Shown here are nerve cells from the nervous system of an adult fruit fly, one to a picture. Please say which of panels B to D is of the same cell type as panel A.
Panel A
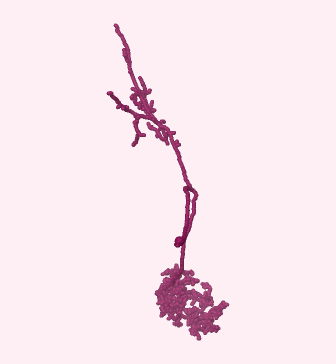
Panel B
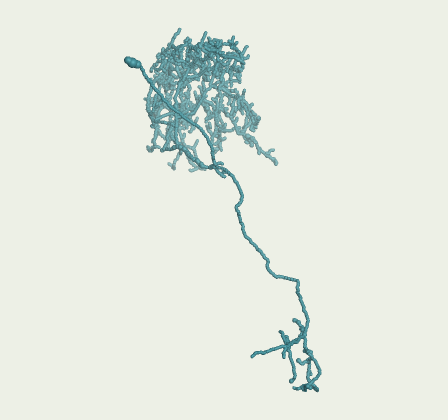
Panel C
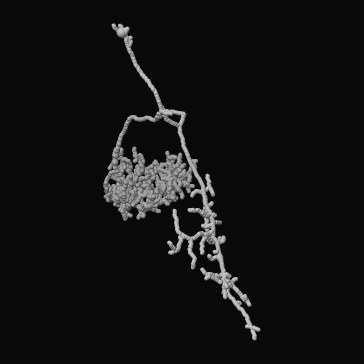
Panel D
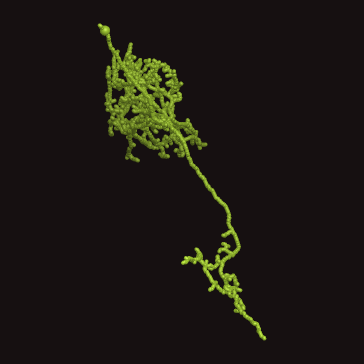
Panel C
